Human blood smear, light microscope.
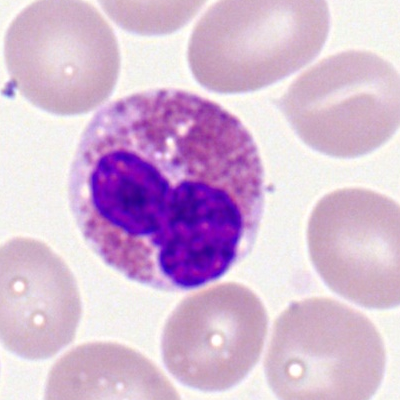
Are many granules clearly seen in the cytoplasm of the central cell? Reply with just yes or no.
Yes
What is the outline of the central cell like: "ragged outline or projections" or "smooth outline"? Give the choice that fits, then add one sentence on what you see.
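Smooth outline. The cell outline is round and smooth.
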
